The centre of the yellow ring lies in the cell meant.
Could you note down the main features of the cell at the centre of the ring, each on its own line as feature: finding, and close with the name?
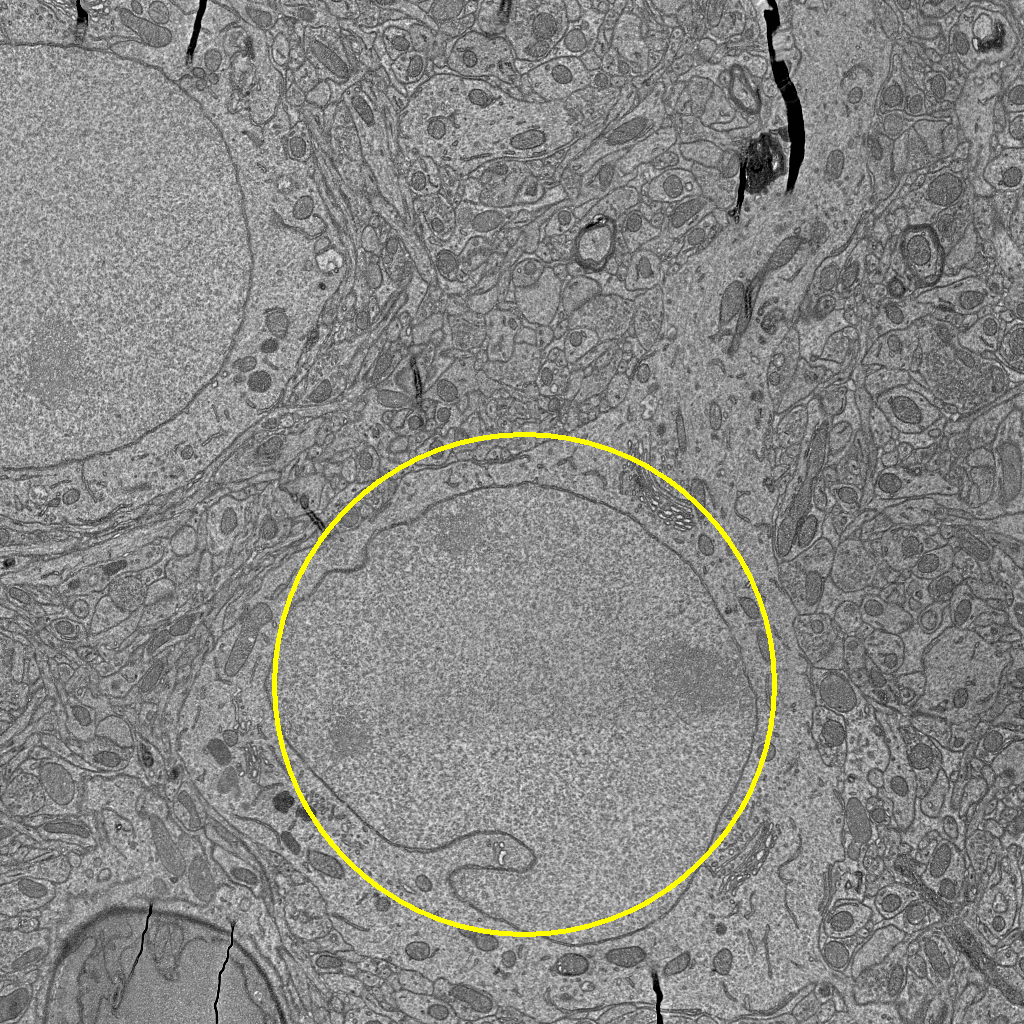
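Nucleus: large, roughly round, fills most of ring
Chromatin: pale, finely granular, few faint darker patches
Envelope: no thick dark chromatin band inside
Golgi: stack in cytoplasm, upper right of nucleus
Cell: excitatory neuron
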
